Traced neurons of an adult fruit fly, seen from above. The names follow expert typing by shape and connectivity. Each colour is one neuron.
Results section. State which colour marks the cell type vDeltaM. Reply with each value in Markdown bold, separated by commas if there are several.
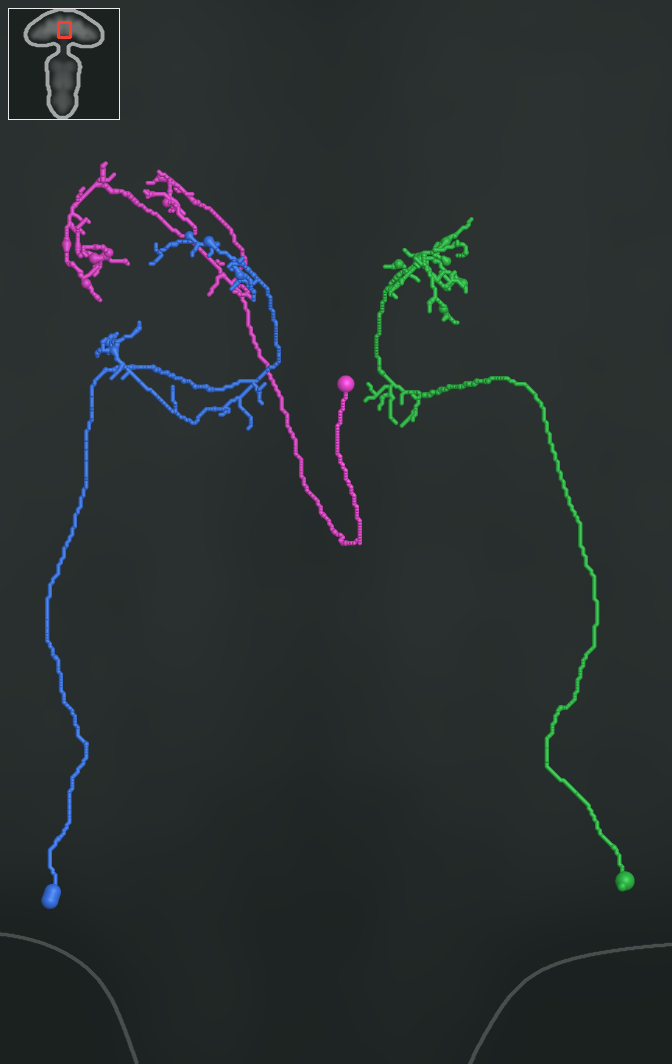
**blue**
